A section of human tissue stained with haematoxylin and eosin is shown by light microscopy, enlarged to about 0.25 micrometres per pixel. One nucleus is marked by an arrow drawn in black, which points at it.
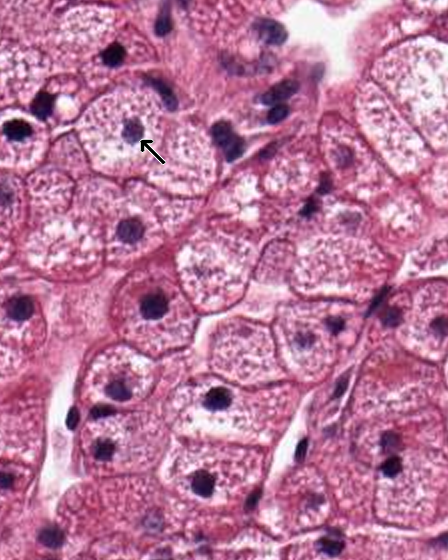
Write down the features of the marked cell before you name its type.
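The nucleus is round, dark and sits near the centre of the cell. The nucleus is small compared with the wide cell body around it. The cytoplasm is plentiful and pale pink, with a fine bubbly texture of many small clear spaces. The cell has a sharp, many-sided outline drawn by a thin pink border. It lies packed side by side among a group of similar large pale cells with the same foamy look. The marked nucleus belongs to an adrenal cortical cell.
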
